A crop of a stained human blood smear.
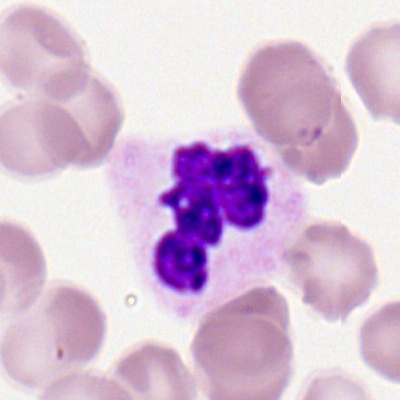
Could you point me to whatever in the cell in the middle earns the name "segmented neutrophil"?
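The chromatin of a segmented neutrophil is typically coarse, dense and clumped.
In the picture the chromatin is dark purple and coarsely clumped, which fits a segmented neutrophil.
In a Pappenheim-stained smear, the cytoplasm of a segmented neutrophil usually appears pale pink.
Here the cytoplasm is plentiful and pale pinkish-lilac, which agrees with that. Fine, faint pinkish granules are scattered through it. The cell outline is irregular and somewhat angular rather than round.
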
